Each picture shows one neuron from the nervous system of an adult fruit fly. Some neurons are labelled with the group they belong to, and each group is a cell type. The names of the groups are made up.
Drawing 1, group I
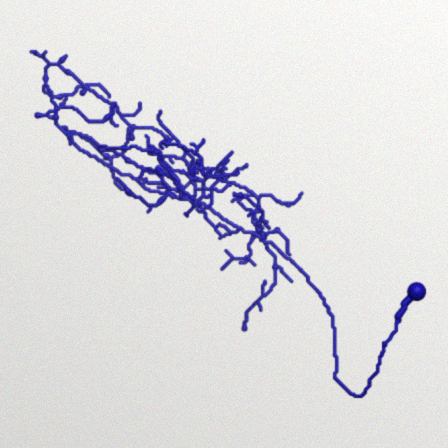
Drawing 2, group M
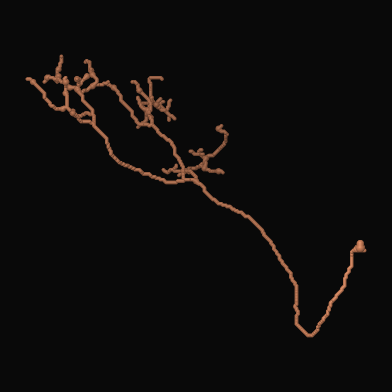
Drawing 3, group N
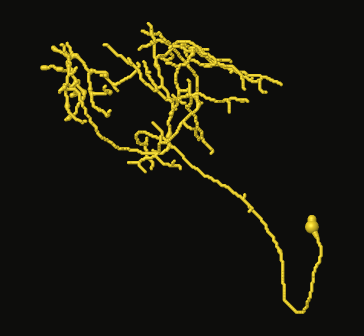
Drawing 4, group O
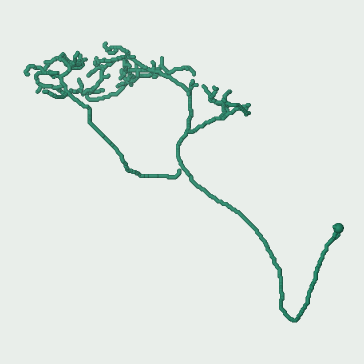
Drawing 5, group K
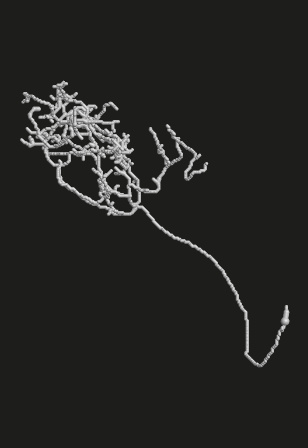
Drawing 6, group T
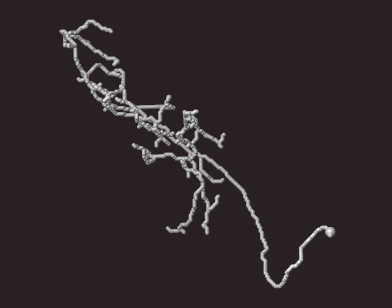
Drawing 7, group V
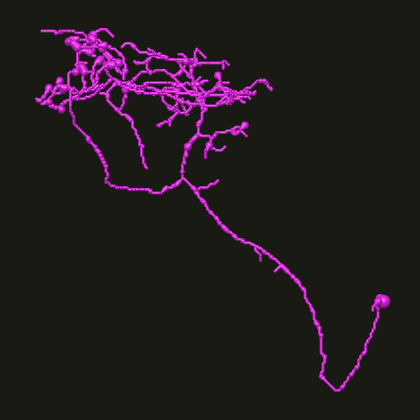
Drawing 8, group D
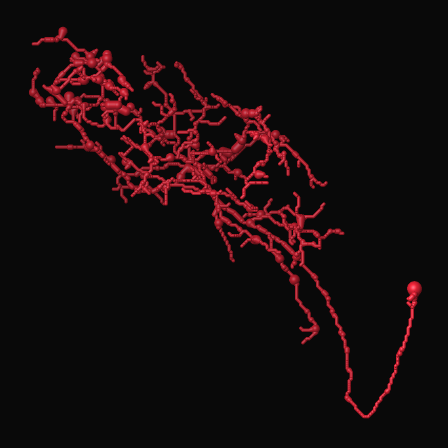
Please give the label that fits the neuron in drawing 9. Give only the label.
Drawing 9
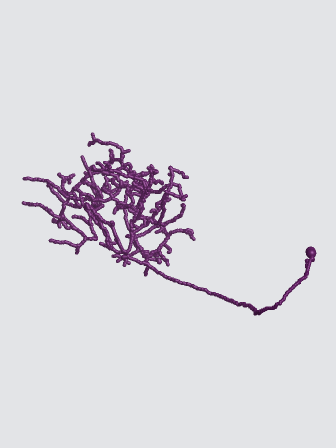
group K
